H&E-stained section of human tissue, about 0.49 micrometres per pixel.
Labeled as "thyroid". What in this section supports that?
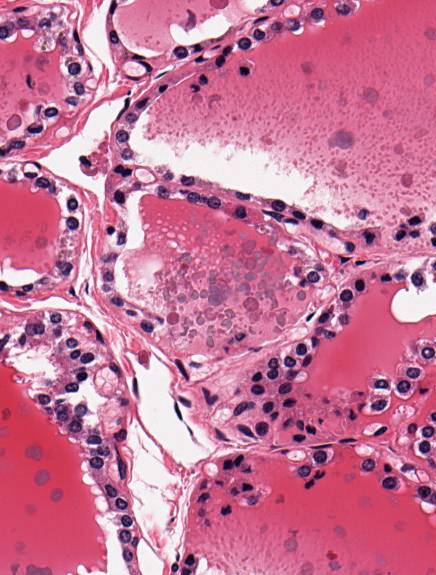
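Most of this thyroid fits: the field is made of closely packed follicles, round to angular, each filled with pink colloid.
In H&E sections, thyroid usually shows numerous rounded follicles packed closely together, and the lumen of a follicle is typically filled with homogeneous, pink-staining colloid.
Each follicle here is lined by a single layer of cuboidal to flattened epithelial cells, whose nuclei are small, round and dark-staining.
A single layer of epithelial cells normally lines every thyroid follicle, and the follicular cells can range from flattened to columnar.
What doesn't fit is the follicle in the centre: many loose, rounded cells are scattered through its colloid, which sets it apart from a lumen of homogeneous colloid.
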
